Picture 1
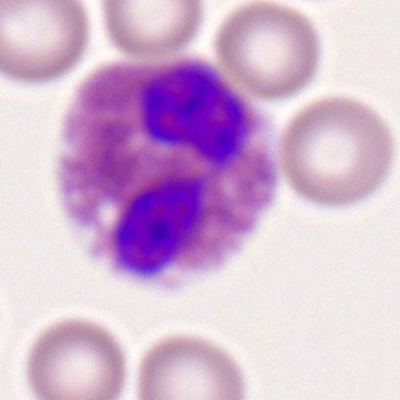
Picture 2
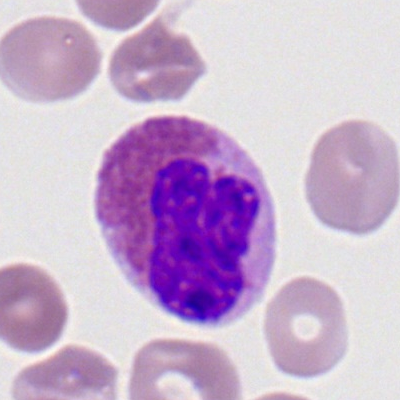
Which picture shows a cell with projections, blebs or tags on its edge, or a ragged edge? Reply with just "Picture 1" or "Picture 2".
Picture 1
